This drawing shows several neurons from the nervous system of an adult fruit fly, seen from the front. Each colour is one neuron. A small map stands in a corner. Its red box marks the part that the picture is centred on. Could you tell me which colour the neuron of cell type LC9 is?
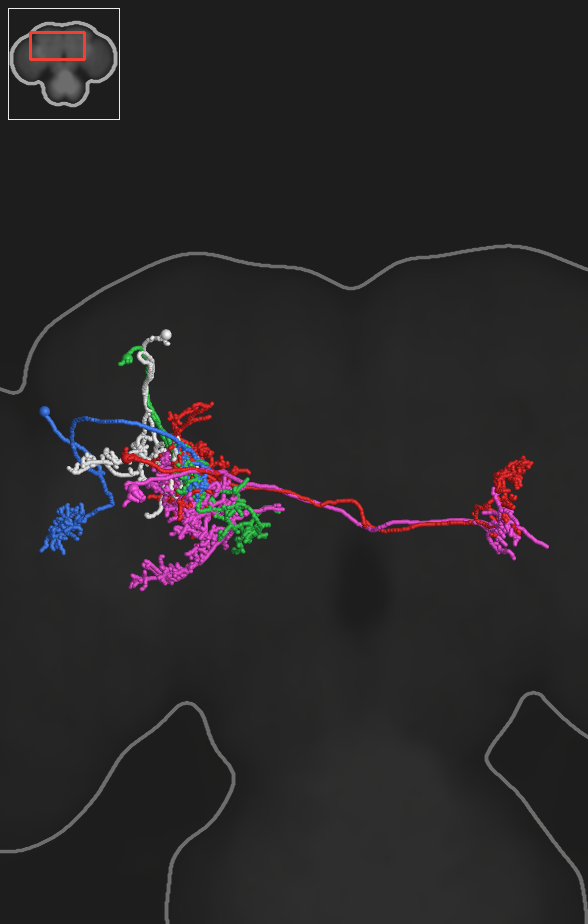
blue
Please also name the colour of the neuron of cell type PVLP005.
green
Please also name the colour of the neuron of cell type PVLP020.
red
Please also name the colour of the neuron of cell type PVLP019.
magenta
